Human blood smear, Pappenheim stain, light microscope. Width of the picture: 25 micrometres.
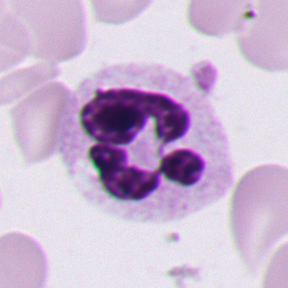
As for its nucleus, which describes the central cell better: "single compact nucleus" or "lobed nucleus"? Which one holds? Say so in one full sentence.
What this cell has is a nucleus split into lobes.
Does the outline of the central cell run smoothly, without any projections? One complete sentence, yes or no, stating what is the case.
Yes, along its outline the cell is smooth, with no projections.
